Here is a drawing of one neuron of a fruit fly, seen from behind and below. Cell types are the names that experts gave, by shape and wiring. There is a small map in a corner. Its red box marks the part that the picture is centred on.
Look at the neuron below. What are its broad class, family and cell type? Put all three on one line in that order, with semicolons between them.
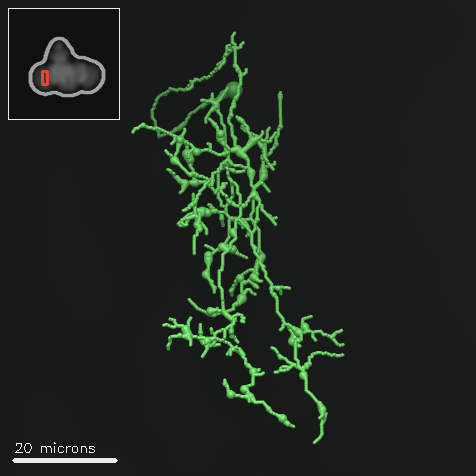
optic-lobe intrinsic neuron; Cm; Cm7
